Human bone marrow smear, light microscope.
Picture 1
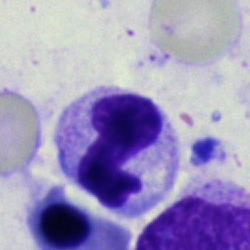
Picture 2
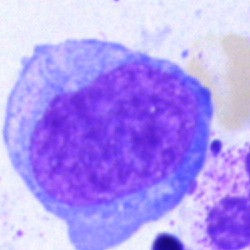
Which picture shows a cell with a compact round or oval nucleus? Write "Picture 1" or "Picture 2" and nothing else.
Picture 2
